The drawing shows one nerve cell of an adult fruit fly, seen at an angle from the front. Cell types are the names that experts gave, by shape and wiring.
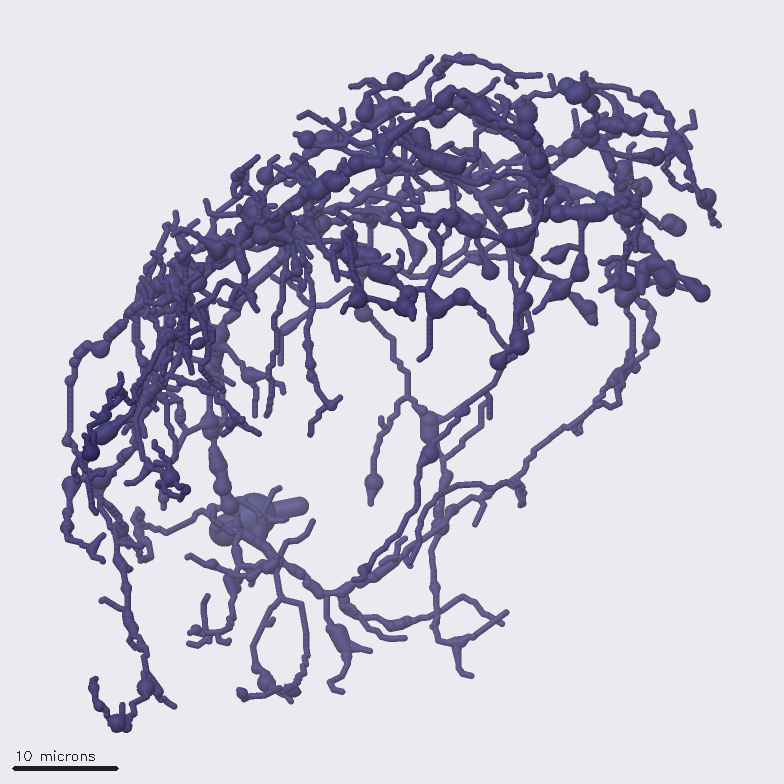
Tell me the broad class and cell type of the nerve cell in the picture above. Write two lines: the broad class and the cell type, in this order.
nerve-cord intrinsic neuron
INXXX297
